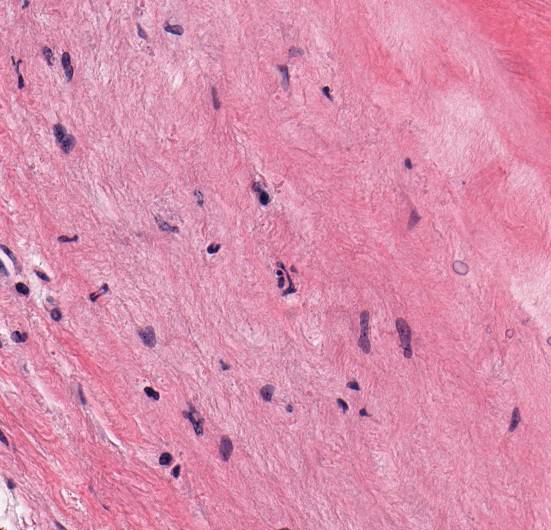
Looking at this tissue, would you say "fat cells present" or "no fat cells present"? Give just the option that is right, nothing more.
No fat cells present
